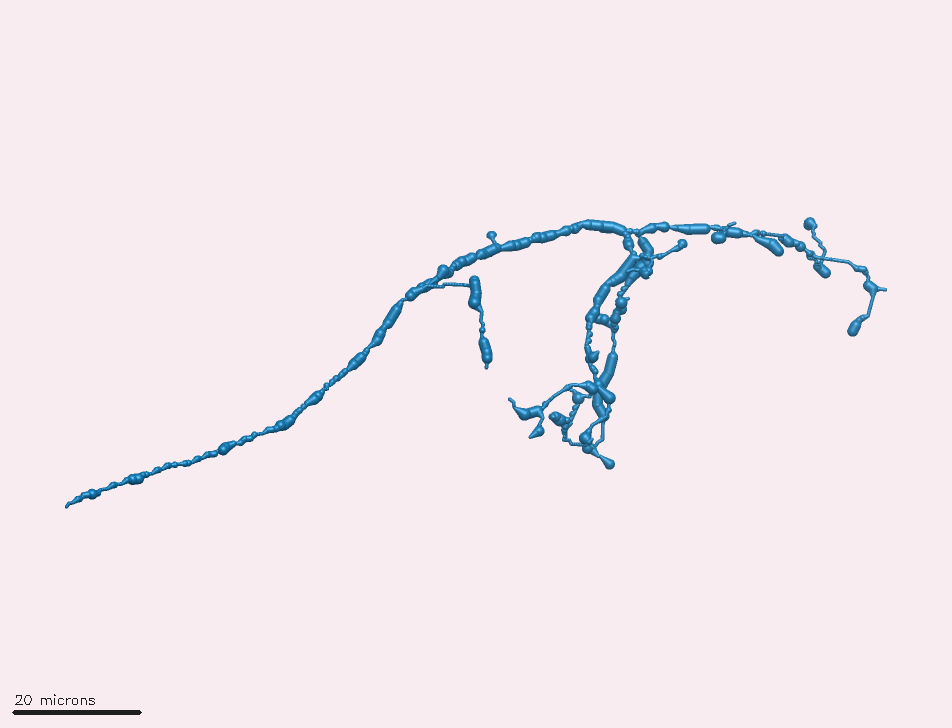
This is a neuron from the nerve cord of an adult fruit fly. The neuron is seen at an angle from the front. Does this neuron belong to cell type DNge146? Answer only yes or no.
yes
